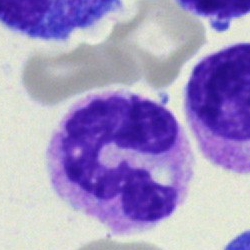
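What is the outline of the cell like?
Round and smooth.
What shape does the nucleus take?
It is deeply indented, curving in a C-shape around a pale central area, with no nucleoli visible.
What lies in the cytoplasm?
Fine, faint pinkish granules.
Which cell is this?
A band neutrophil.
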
